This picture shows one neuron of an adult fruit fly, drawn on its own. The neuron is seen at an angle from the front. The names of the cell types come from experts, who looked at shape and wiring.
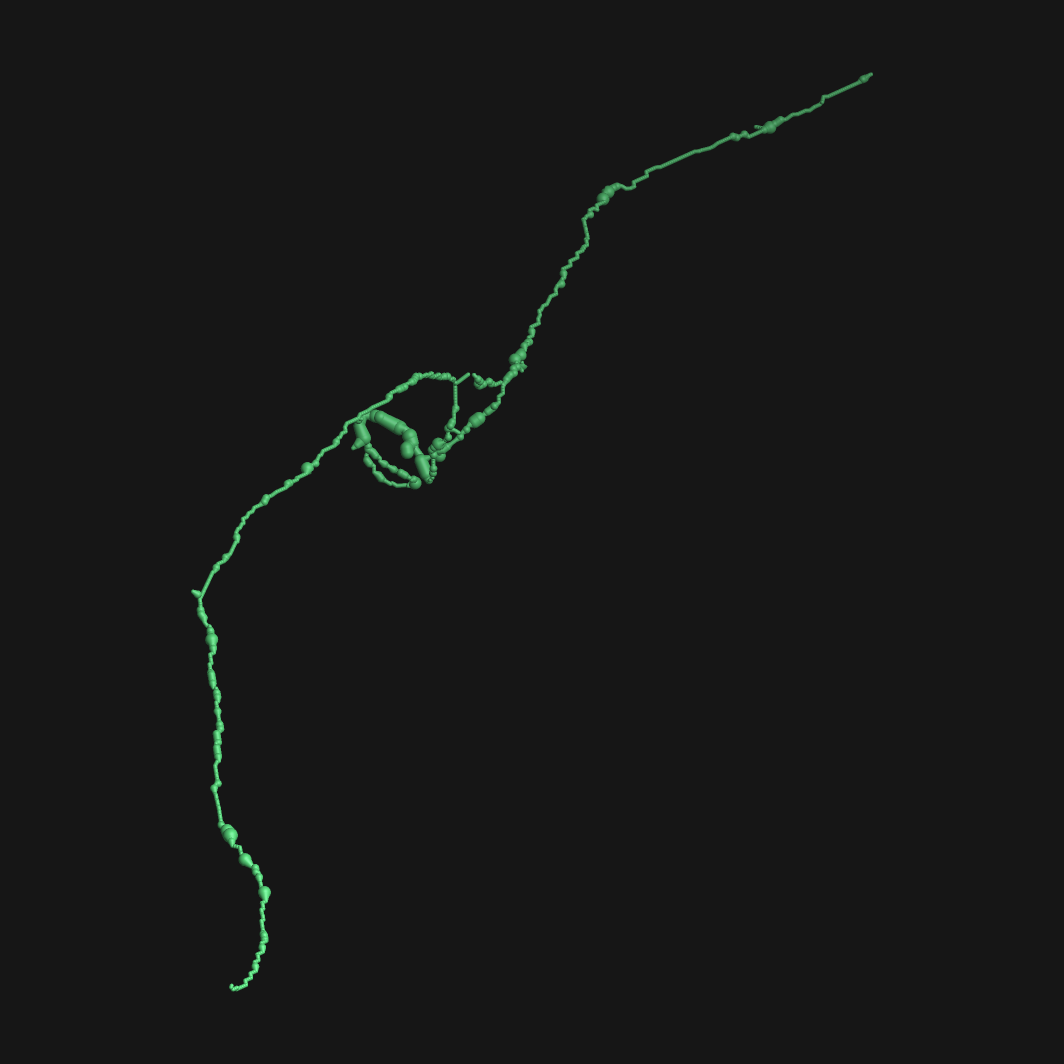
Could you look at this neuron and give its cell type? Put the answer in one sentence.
The cell type is SNpp18.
